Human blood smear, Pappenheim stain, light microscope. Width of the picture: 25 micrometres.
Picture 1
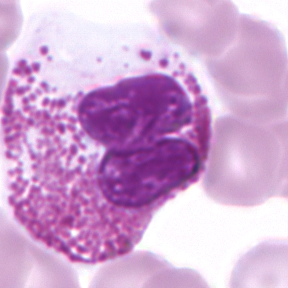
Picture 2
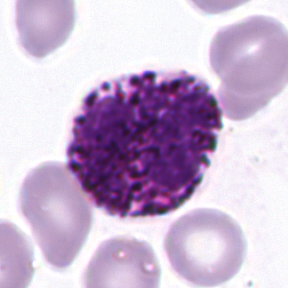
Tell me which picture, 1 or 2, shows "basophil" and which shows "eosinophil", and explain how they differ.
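Picture 1: eosinophil. Picture 2: basophil. Eosinophil nucleus: two lobes, one above the other, toward the right side of the cell; chromatin dark purple, coarsely clumped. Basophil nucleus: much of its outline hidden by granules lying over it.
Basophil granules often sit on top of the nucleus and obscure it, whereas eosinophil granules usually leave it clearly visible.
Granules: eosinophil's coarse, round, fairly even in size; basophil's coarse, dark purple-black, crowding the whole cell with little clear cytoplasm between them. Outline: bumpy on the basophil, where granules reach the edge. Basophil size: about 14 micrometres across.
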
